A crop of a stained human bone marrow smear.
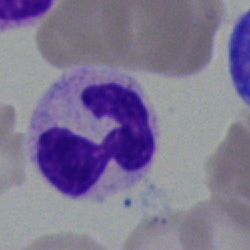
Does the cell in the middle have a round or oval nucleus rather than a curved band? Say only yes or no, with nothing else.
No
